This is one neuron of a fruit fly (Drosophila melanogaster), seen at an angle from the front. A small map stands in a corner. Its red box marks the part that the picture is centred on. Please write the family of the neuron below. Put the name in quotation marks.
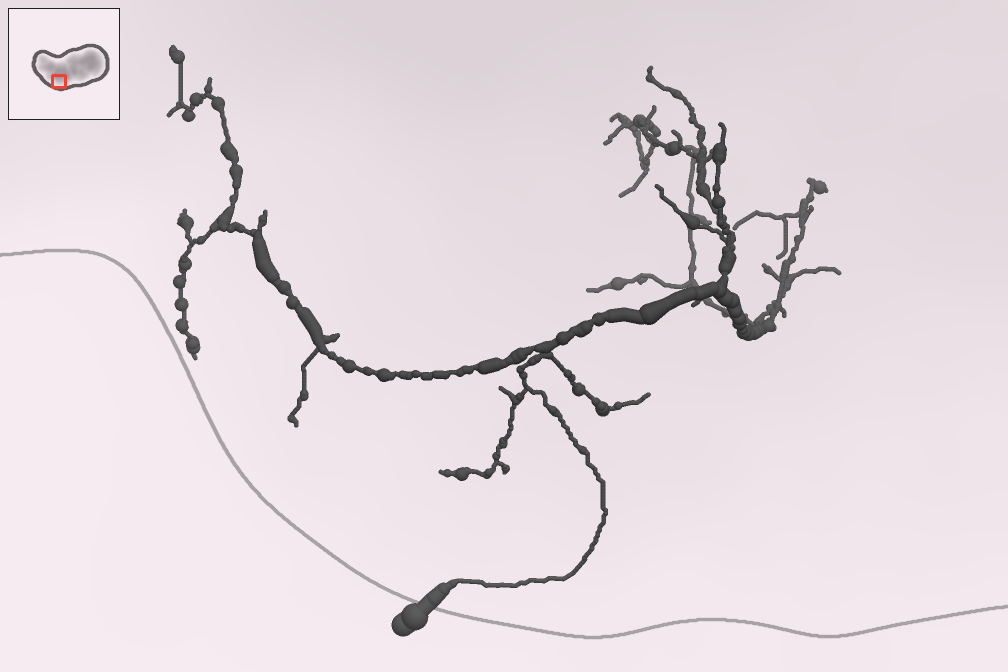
"hemilineage 13A"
